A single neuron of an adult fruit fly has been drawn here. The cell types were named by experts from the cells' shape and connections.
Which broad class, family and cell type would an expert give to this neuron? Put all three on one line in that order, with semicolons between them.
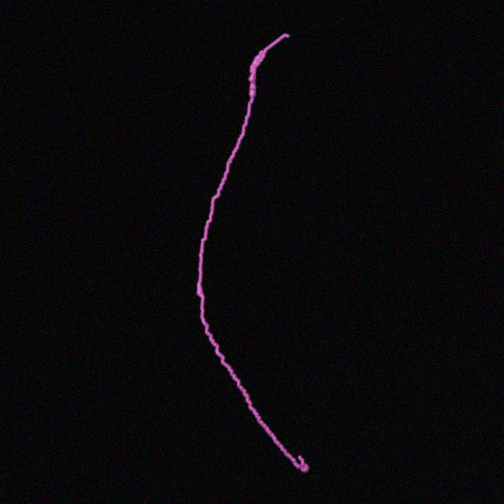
optic-lobe intrinsic neuron; L; L4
